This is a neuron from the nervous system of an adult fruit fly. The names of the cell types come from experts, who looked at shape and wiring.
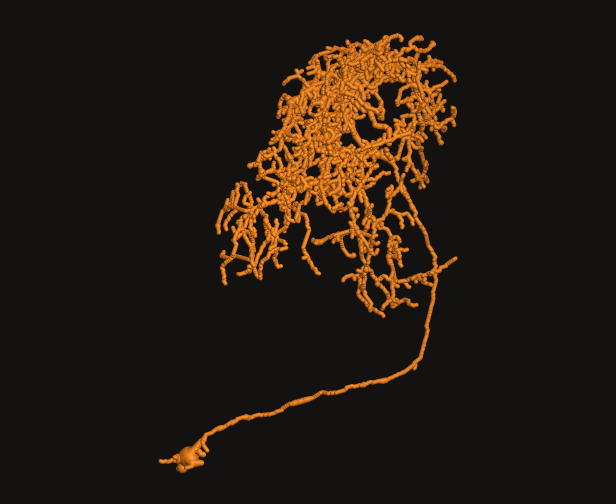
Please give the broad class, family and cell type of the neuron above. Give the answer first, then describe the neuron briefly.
It is a nerve-cord intrinsic neuron. Its family is hemilineage 21A. The cell type is IN21A019. The picture shows more than a hundred branch ends. In this view it is taller than it is wide.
